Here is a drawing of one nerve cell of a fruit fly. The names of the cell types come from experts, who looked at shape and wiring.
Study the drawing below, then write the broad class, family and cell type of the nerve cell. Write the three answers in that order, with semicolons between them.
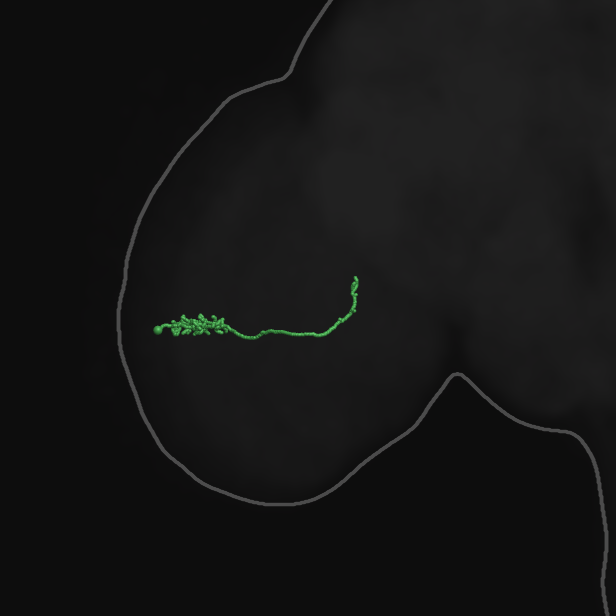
optic-lobe intrinsic neuron; Tm; Tm5c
